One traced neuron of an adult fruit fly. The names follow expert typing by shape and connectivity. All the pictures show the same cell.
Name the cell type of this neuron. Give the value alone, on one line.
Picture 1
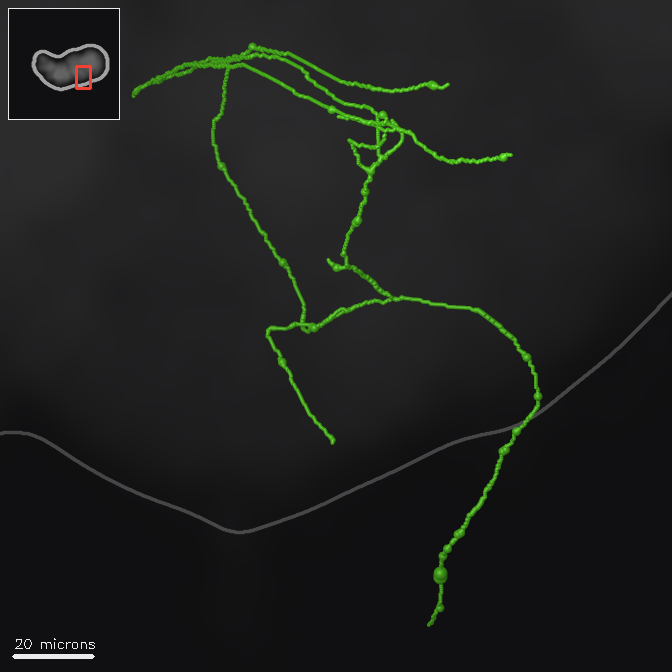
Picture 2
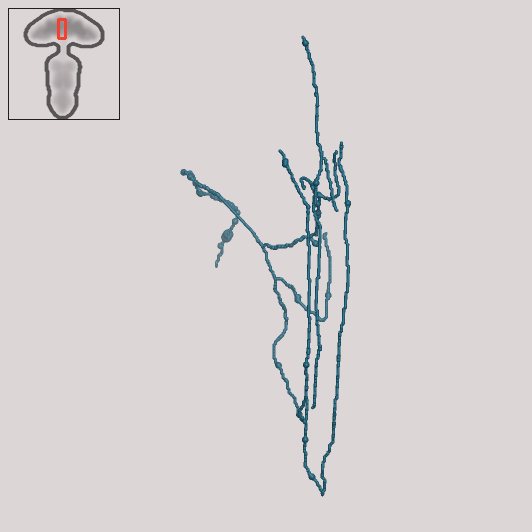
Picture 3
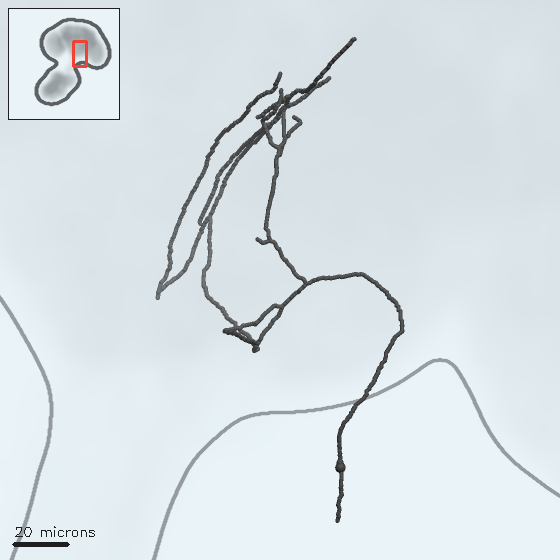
GNG655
